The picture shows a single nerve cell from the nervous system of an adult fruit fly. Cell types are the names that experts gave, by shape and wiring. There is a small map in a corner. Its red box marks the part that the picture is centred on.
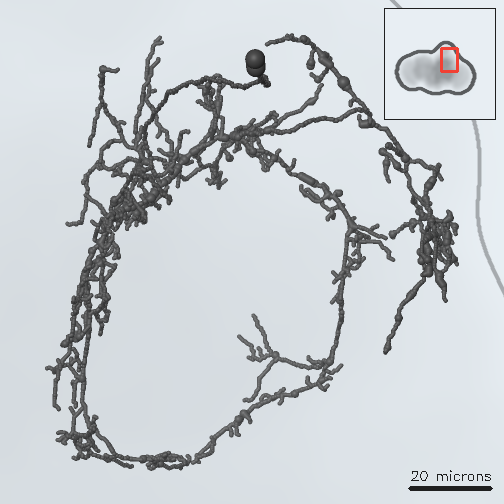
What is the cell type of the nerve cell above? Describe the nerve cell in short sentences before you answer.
The cell body can be seen at the top of the picture. By the scale bar it is about 110 microns tall in this view. The picture shows more than a hundred branch ends. Its broad class is nerve-cord intrinsic neuron. Its cell type is IN03A055.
